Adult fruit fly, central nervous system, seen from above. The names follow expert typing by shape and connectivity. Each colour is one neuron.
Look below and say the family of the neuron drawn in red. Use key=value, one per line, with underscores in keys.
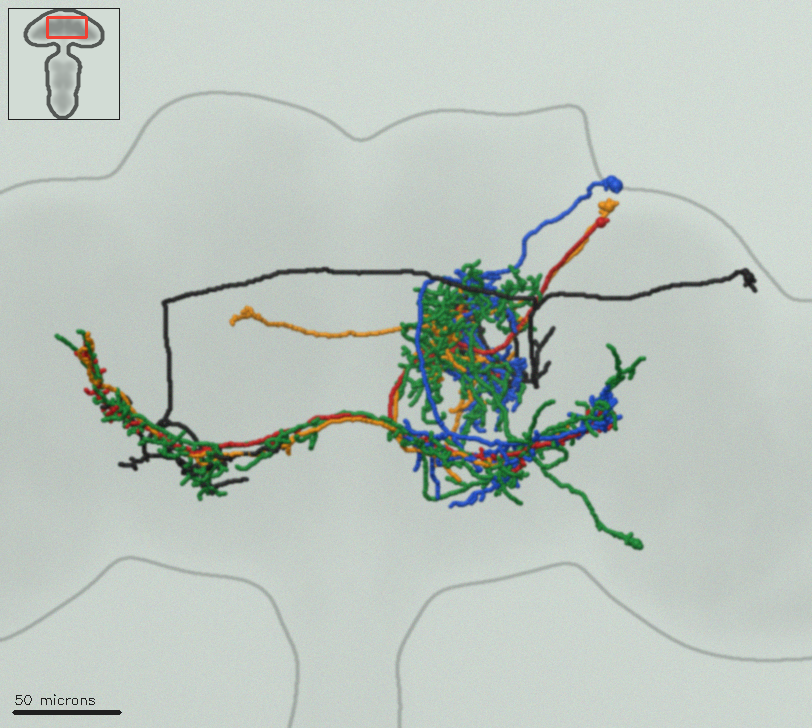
family=hemilineage VESa2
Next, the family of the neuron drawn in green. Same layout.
family=hemilineage VLPp&l1_posterior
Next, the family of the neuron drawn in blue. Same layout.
family=hemilineage ALl1_ventral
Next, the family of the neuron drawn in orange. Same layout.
family=hemilineage VESa2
